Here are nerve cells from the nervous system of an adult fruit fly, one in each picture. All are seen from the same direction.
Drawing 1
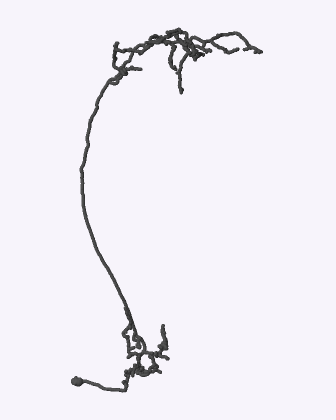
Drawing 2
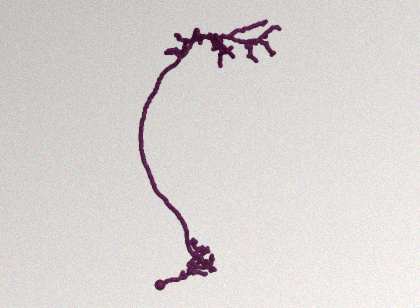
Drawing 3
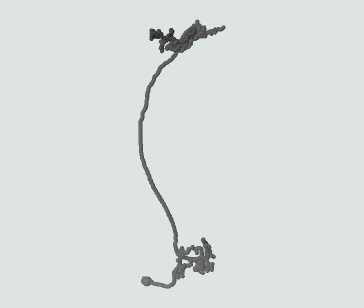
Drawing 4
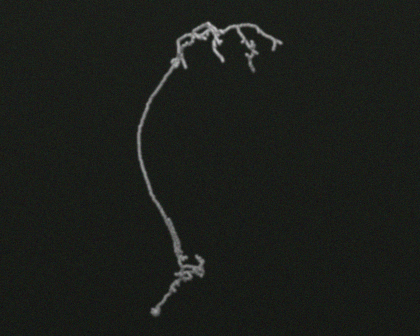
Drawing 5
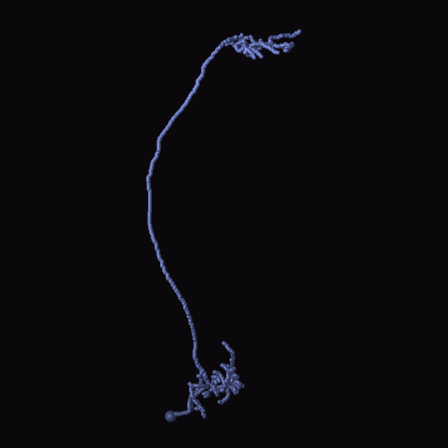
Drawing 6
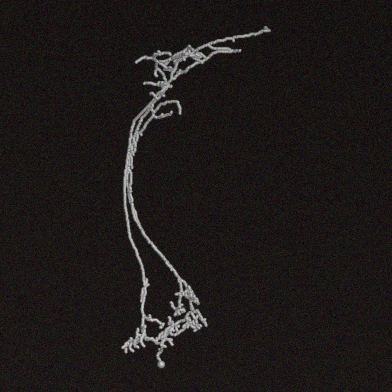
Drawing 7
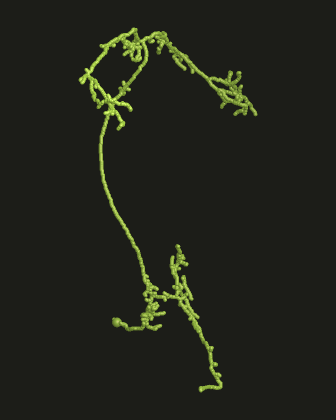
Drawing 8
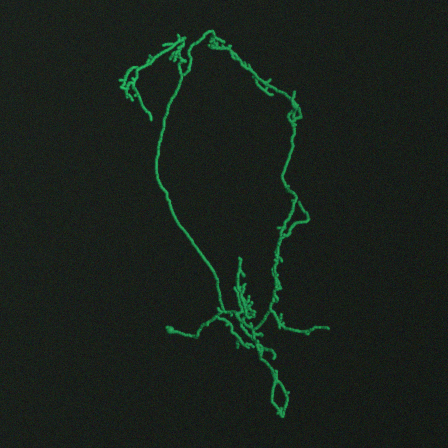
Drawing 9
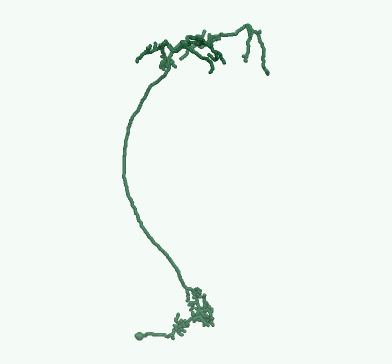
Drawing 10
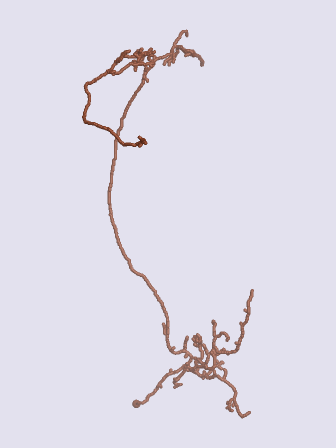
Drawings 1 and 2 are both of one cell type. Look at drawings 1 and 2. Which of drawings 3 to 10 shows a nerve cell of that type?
Drawing 4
